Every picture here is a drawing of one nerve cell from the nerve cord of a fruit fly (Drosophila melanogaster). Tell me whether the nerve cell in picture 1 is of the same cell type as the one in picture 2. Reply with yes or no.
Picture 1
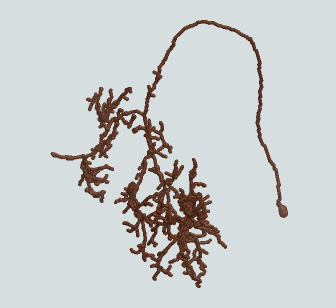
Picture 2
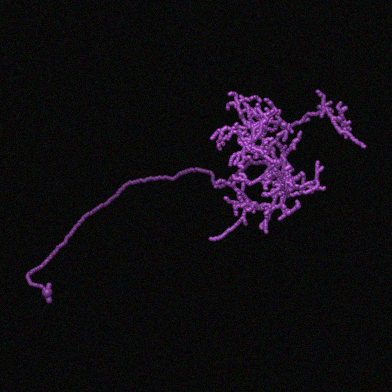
yes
